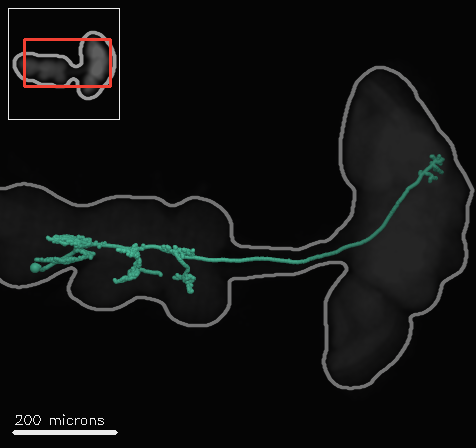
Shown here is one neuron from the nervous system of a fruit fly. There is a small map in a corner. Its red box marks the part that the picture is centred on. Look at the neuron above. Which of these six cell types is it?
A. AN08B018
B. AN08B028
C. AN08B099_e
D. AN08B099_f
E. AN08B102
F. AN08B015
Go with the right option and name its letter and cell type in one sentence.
Option A holds the cell type of the neuron, AN08B018.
